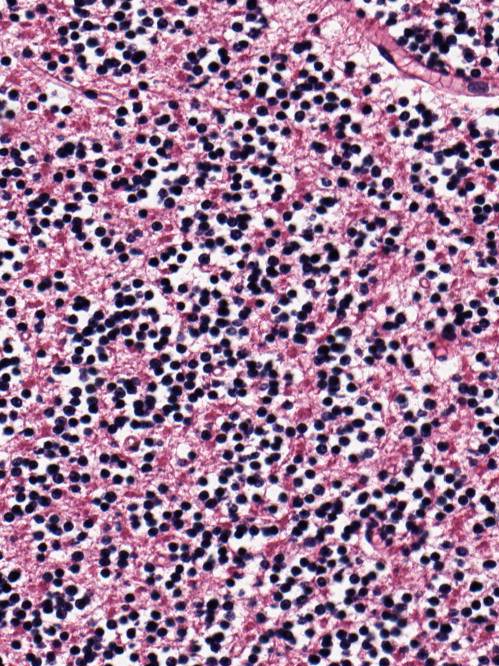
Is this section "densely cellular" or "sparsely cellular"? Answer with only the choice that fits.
Densely cellular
